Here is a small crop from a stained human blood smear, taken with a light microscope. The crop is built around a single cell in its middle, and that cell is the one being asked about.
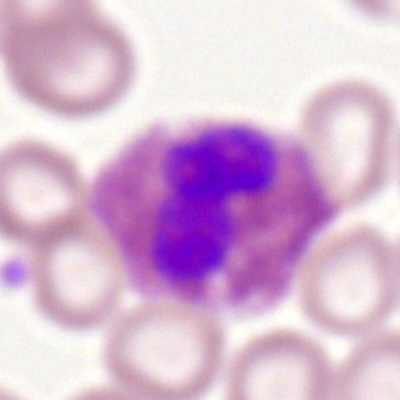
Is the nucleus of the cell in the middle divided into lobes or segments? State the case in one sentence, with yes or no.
Yes, within this cell the nucleus is divided into lobes.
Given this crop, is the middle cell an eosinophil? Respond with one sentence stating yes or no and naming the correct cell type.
Yes, this central cell is an eosinophil.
